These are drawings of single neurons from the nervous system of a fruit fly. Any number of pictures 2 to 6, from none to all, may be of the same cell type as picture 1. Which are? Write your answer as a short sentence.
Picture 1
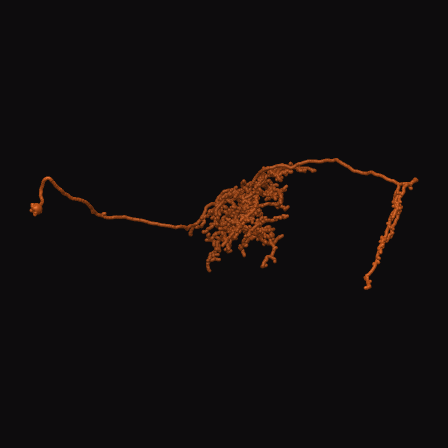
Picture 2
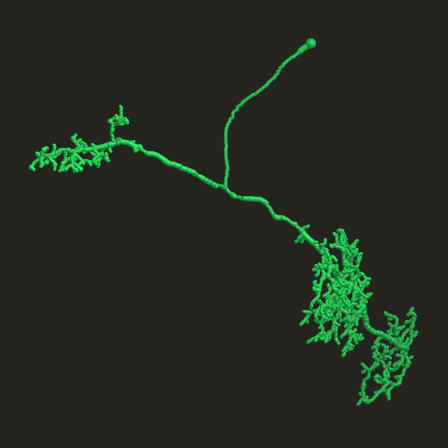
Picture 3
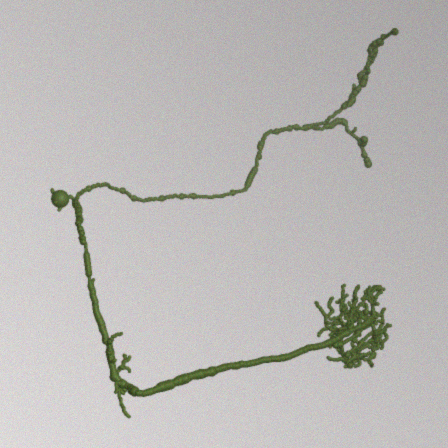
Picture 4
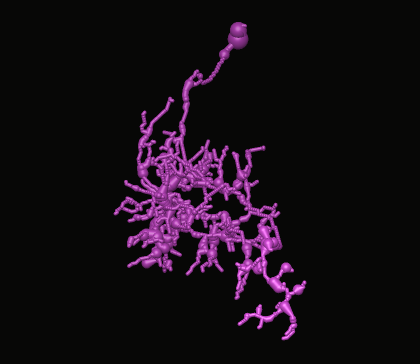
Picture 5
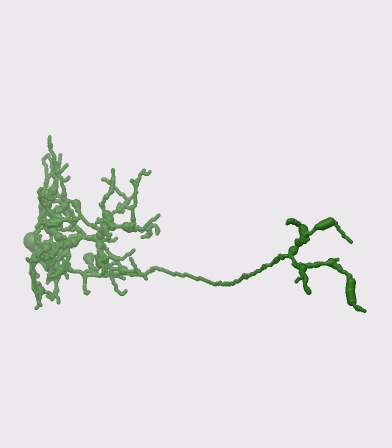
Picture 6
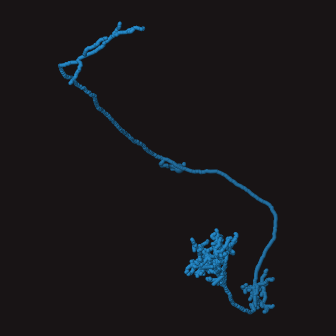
Picture 4 and picture 5 are of the same cell type.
